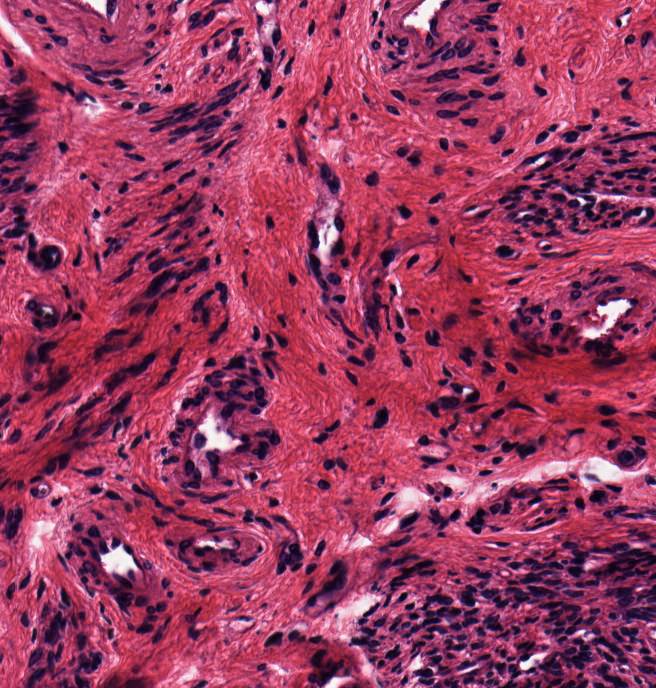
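Uterus other than the cervix, in a haematoxylin and eosin stained section. Spindle cells run in interlacing bundles whose direction changes across the field. The stromal cells have elongated dark nuclei set in fibrillary pink cytoplasm, with no clear cell borders. The lower right corner holds a densely cellular zone of crowded oval dark nuclei. No fat cells are present anywhere in the field.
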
